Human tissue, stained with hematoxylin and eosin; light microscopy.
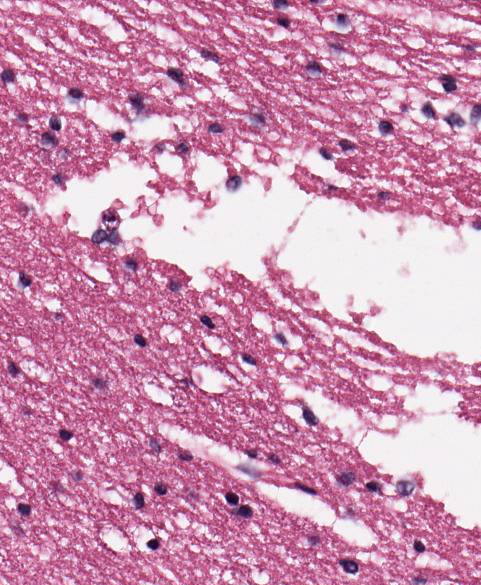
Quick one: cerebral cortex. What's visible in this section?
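The whole field is fine pink fibrillary meshwork, lacking epithelium, glands or other organised units. Small cells with round, dark-staining nuclei lie singly through it. Many small round clear vacuoles riddle the pink. Nowhere do I see large cells with abundant cytoplasm; every nucleus is small.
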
